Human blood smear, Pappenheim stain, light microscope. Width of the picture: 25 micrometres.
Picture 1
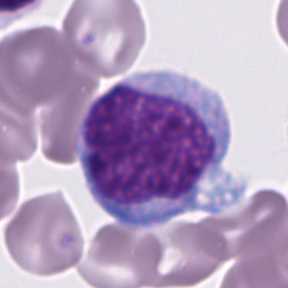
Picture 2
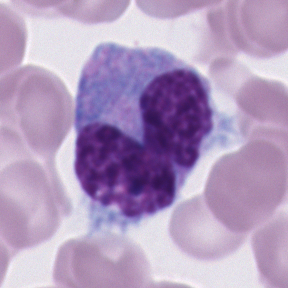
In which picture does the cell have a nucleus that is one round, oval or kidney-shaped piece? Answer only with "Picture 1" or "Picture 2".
Picture 1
